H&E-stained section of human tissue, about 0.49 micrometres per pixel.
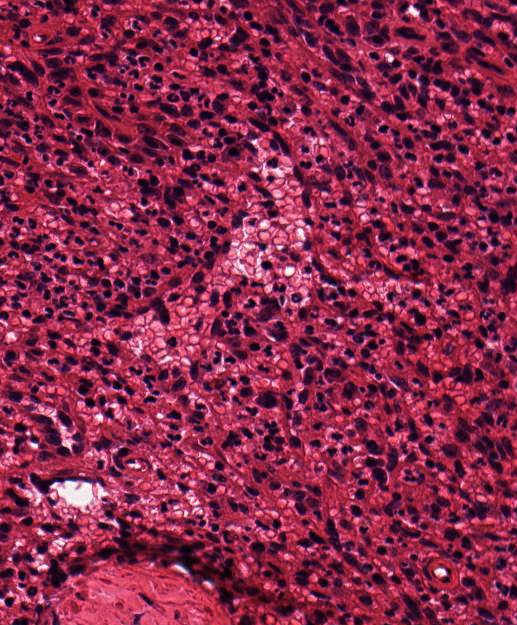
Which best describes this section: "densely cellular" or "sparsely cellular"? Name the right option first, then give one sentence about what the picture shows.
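Densely cellular. Densely packed cells fill the field in solid sheets, with no glands or other organised units.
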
